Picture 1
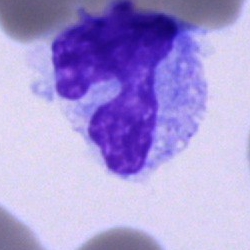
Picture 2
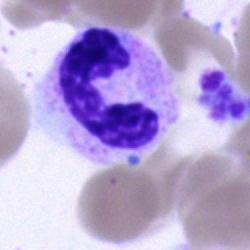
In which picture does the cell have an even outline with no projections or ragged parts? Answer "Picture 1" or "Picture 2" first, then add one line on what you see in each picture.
Picture 2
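Picture 1: The cell outline is roughly round with a slightly ragged edge.
Picture 2: The cell has a round, smooth outline.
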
